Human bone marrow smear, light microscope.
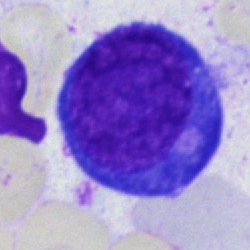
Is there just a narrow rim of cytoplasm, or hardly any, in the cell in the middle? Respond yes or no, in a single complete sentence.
Yes, in this cell the cytoplasm is scant.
